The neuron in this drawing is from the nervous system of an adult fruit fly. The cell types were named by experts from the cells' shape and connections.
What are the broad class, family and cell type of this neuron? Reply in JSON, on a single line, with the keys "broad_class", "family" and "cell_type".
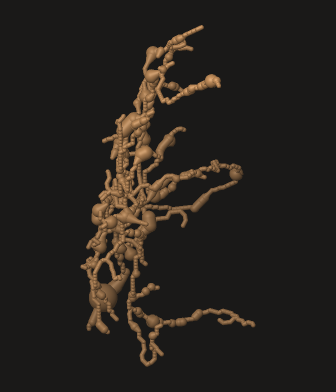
{"broad_class": "central-brain intrinsic neuron", "family": "hemilineage SLPpm1", "cell_type": "CB4130"}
